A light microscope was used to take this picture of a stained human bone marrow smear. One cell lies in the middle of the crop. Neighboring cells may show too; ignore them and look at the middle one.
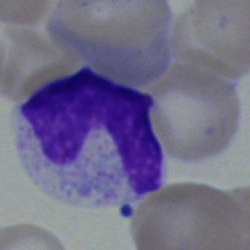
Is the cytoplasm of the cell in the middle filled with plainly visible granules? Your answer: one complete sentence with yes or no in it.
Yes, many granules can be seen in the cytoplasm of the cell.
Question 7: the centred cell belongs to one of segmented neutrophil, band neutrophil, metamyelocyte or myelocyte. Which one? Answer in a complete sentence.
As for the central cell, it is a band neutrophil.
